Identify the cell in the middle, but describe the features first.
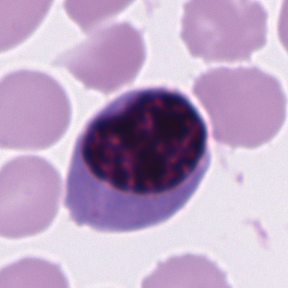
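Oval nucleus, no indentation. No distinct nucleoli. Cytoplasm a broad crescent along the lower left side of the nucleus. No granules in the cytoplasm. Normoblast.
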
